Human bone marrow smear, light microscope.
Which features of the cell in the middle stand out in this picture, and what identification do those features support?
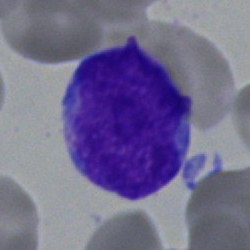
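Taller than it is wide, this oval cell is almost entirely filled by its nucleus. The deep purple chromatin is finely stippled and carries small lighter specks. Blue cytoplasm shows only as a narrow rim, clearest along the left edge. It is a blast.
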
